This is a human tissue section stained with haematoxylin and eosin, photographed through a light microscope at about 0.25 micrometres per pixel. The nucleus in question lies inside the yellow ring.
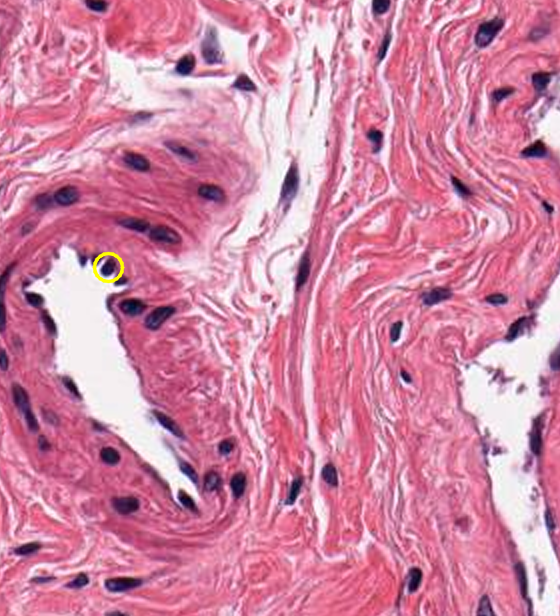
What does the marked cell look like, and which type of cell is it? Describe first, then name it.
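The nucleus is round to oval and stained evenly dark throughout. The nucleus bulges from the inner surface of the vessel wall into the open lumen. No distinct cytoplasm can be made out around the nucleus. It sits in a single row of similar dark nuclei that line the edge of the lumen, with the pink fibrous wall of the vessel directly behind it. Type of cell: endothelial cell.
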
